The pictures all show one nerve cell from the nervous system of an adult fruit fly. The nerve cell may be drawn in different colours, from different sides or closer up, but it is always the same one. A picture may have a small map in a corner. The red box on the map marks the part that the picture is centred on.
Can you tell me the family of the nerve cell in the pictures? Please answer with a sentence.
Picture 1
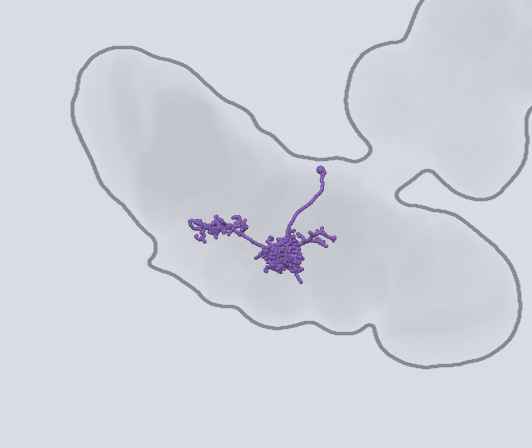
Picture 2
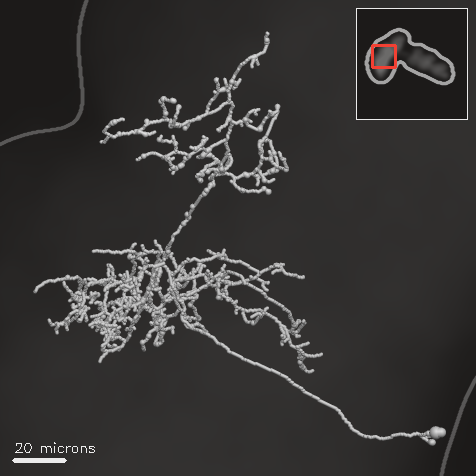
The family is hemilineage DM5_central.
